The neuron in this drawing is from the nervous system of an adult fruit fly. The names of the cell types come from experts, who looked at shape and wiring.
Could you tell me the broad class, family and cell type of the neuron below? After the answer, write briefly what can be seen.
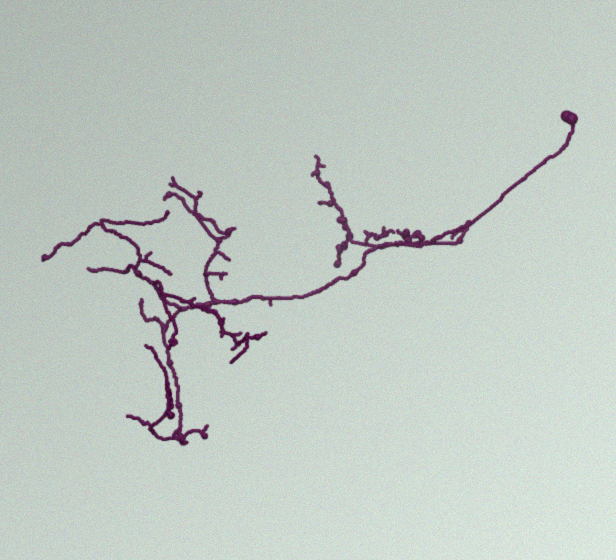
Its broad class is central-brain intrinsic neuron. The family is hemilineage LALa1_anterior. It is of cell type SAD019. Its cell body lies at the upper right of the picture. Dozens of branch ends can be seen.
